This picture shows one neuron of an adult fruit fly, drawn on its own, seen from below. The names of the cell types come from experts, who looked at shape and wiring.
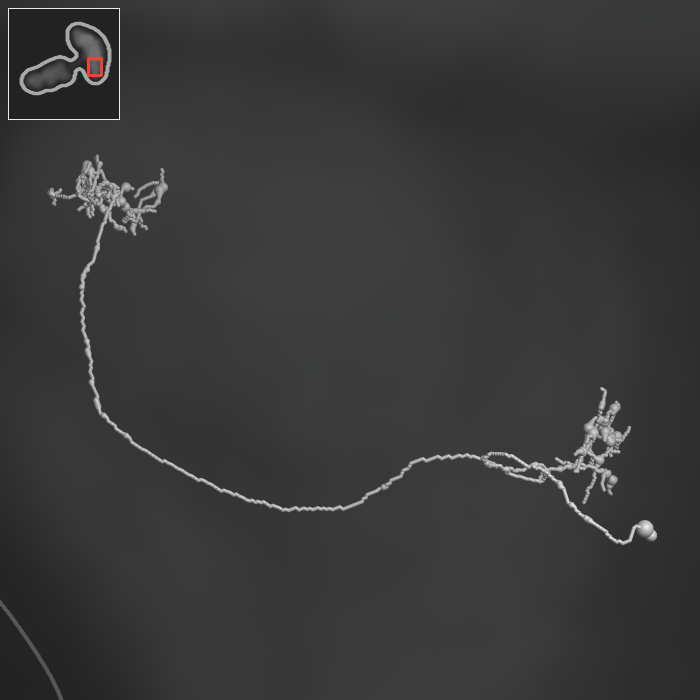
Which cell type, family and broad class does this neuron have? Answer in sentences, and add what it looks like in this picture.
It is of cell type Tm30. Its family is Tm. This is an optic-lobe intrinsic neuron. It lies in the brain. The cell body can be seen at the lower right of the picture. Dozens of branch ends can be seen.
